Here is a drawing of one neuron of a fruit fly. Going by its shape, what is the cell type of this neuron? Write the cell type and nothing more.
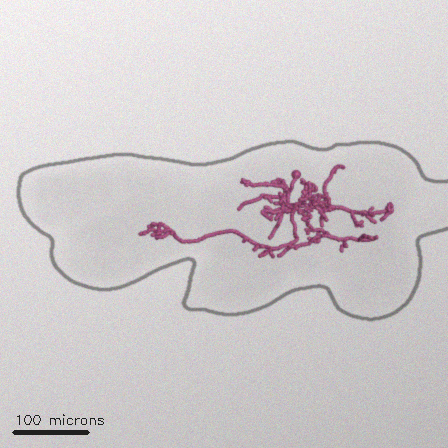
IN08B067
